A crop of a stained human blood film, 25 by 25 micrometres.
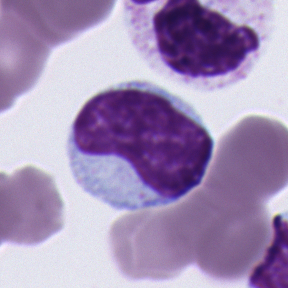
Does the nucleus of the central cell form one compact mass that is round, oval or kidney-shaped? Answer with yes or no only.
Yes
